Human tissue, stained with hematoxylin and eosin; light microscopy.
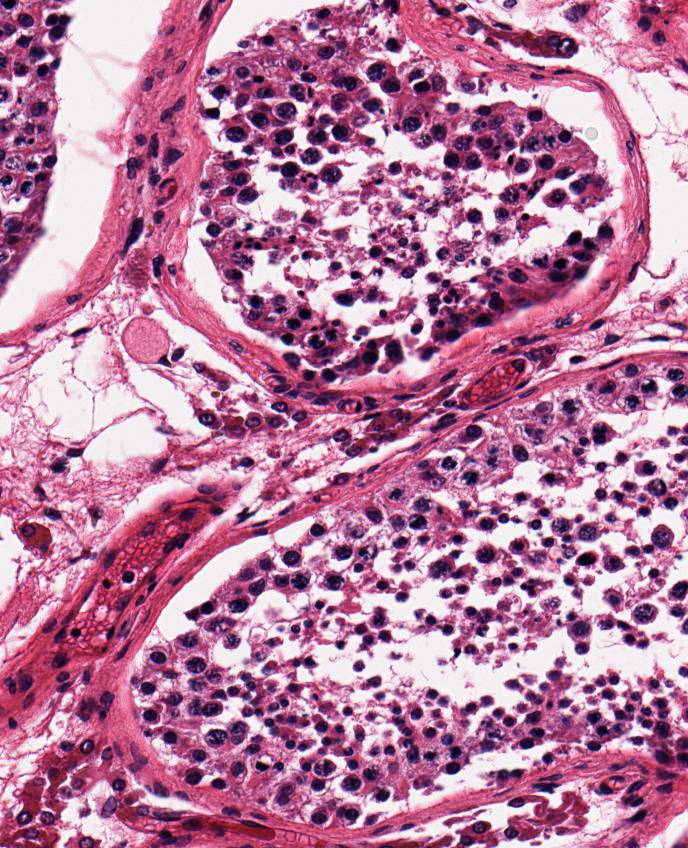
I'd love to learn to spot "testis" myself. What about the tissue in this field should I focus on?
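This testis field holds two large tubular profiles in the upper middle and lower right, divided by a diagonal band of connective tissue.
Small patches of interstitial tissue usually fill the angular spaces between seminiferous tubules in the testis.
In keeping with this, small vessels containing red blood cells lie in the connective tissue between the tubules, just right of centre and at the lower left.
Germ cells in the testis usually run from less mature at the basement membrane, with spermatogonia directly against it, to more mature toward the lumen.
The tubule cells are mostly rounded, with dark round nuclei, many small and densely stained, others larger with granular chromatin.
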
